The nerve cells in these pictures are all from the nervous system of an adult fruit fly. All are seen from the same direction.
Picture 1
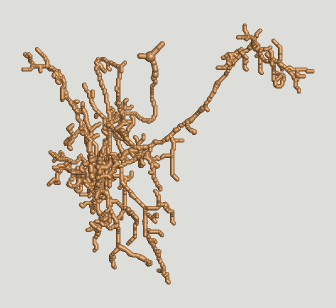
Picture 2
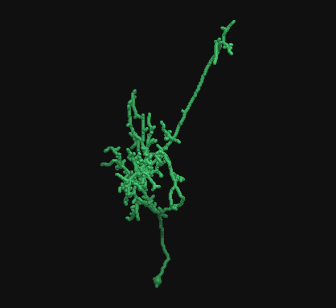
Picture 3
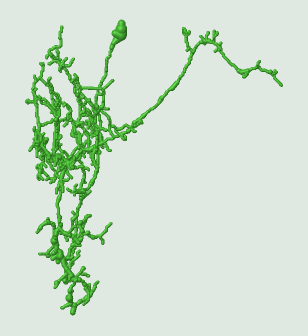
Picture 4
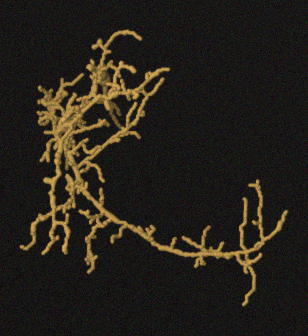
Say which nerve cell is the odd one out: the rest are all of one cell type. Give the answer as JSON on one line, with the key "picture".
{"picture": 3}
